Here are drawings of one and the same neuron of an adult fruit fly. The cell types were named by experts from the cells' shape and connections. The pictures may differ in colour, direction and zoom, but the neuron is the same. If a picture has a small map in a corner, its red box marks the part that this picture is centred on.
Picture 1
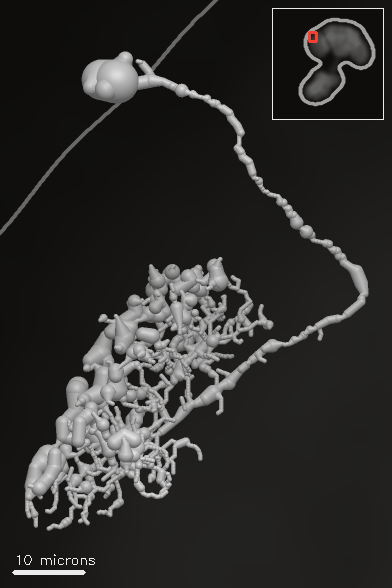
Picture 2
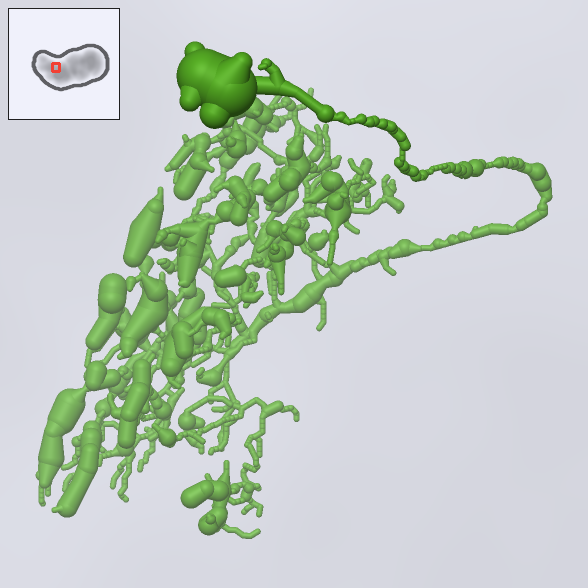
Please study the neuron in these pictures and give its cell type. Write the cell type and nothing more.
Dm4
